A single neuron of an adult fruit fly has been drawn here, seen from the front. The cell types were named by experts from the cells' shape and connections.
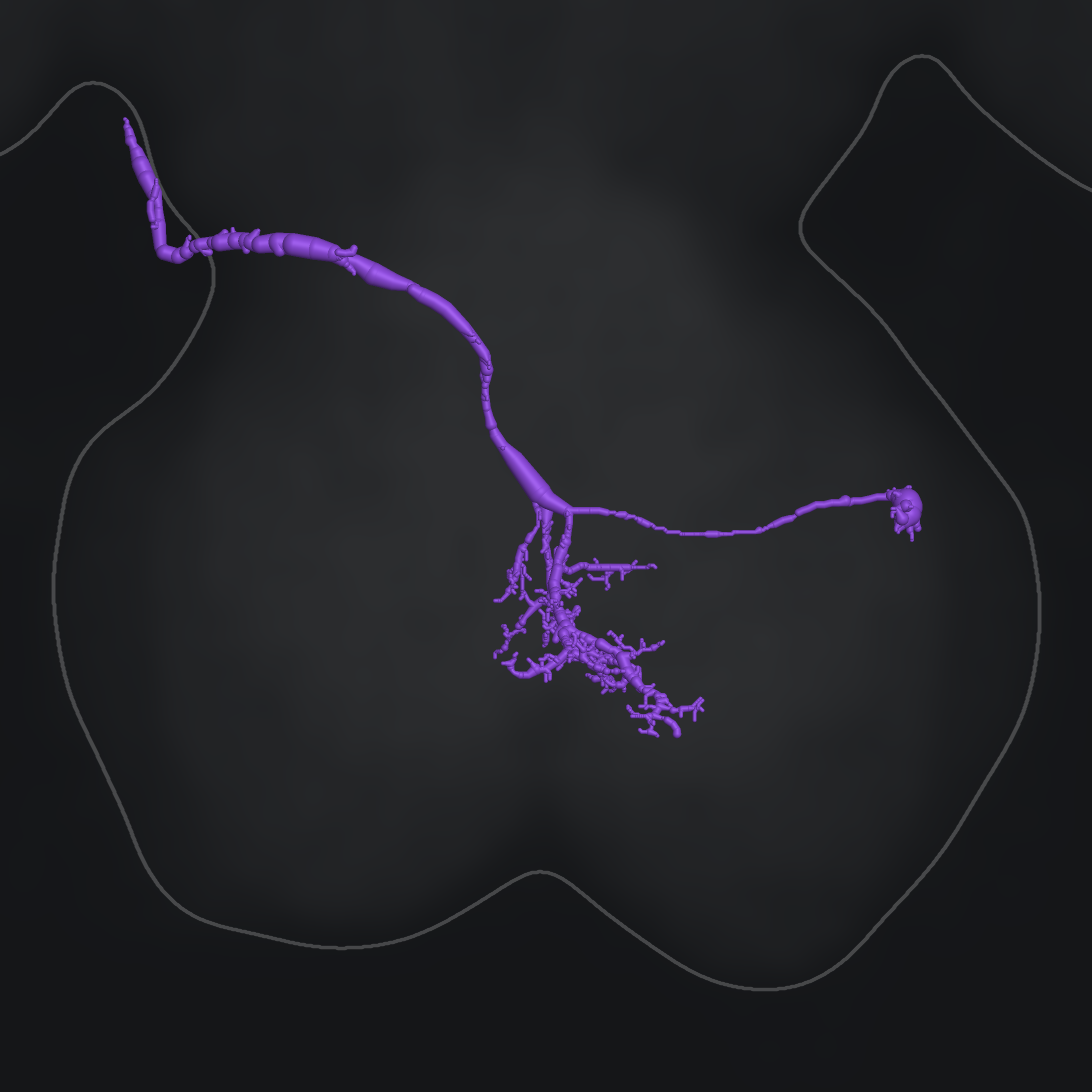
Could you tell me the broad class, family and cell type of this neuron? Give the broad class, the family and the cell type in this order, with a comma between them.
efferent neuron of the nerve cord, hemilineage 18B, PSI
